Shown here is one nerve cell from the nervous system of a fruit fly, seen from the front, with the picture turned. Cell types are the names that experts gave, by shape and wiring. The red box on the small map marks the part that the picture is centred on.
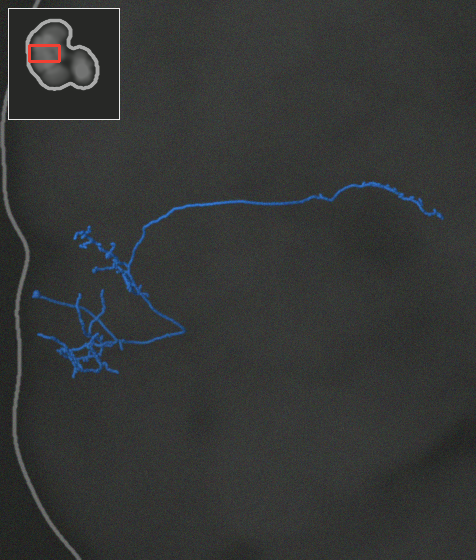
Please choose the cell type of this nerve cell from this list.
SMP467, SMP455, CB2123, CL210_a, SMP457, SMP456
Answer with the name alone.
CB2123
